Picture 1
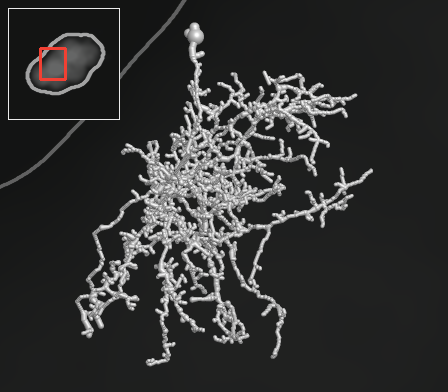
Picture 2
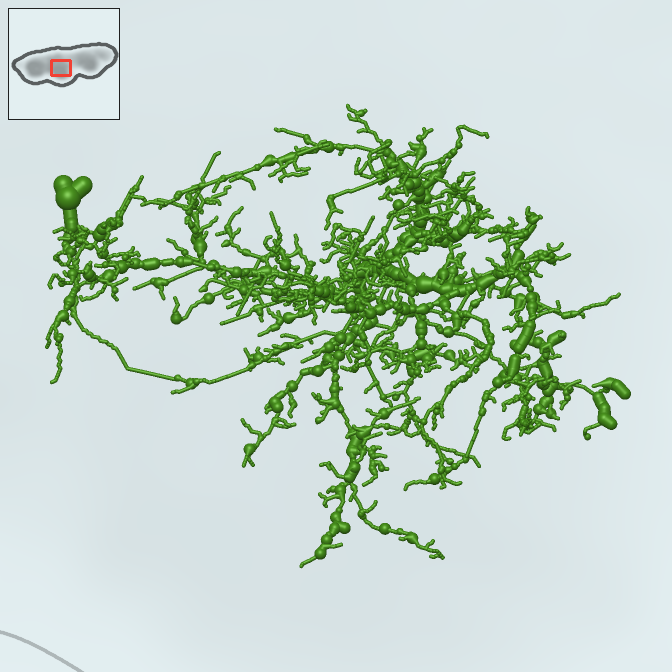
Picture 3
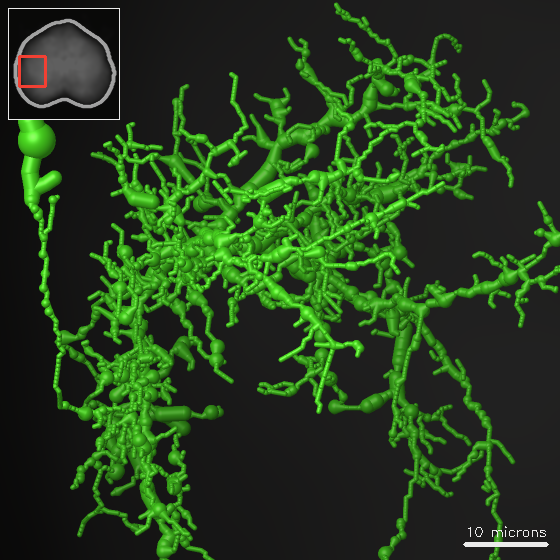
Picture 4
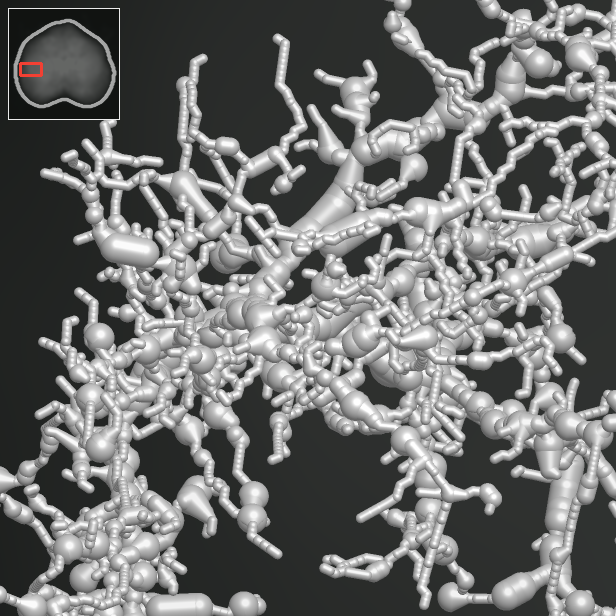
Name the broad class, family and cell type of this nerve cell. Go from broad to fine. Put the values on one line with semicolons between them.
nerve-cord intrinsic neuron; hemilineage 17A; IN17A061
